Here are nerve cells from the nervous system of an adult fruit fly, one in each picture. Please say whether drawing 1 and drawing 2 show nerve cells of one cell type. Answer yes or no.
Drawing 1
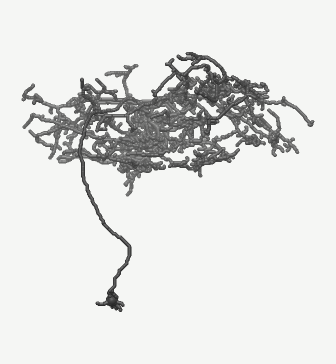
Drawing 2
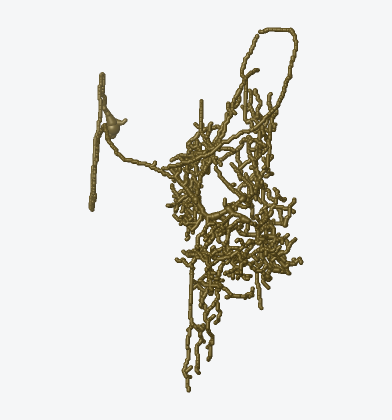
yes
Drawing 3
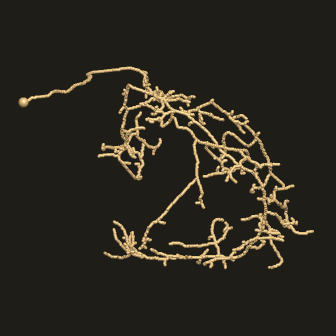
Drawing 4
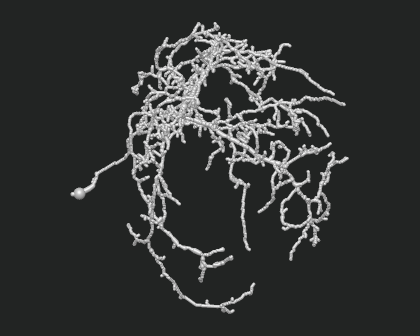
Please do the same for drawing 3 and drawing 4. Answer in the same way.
yes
